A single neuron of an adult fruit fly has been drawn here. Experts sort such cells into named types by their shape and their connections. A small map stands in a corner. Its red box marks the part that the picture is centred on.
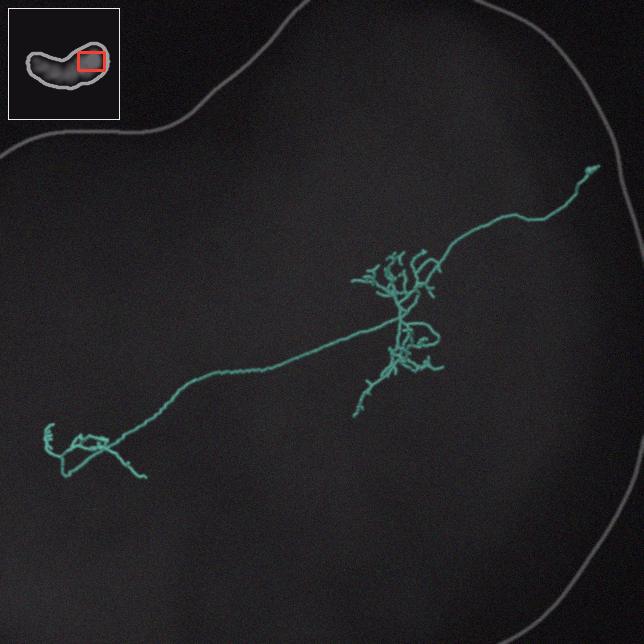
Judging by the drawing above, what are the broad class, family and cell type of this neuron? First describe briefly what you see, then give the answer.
Its cell body lies at the upper right of the picture. In this view it is wider than it is tall. This is a central-brain intrinsic neuron. Its family is hemilineage VLPl2_posterior. It is of cell type CB1487.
